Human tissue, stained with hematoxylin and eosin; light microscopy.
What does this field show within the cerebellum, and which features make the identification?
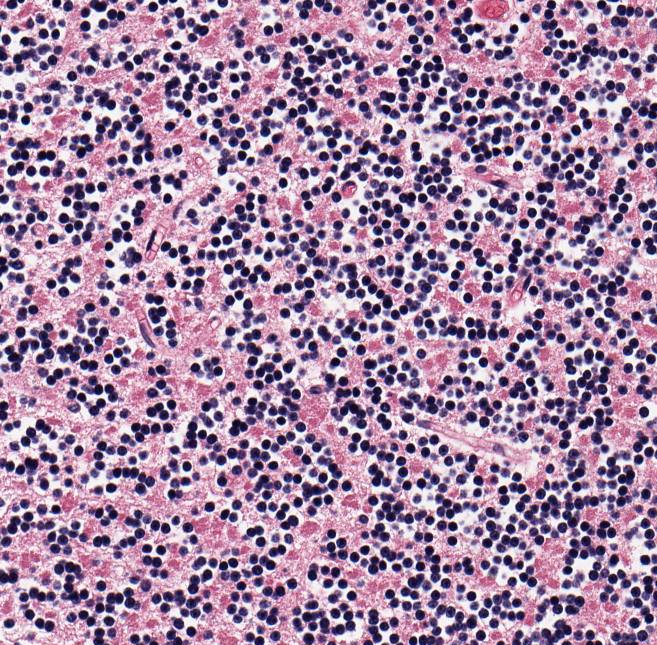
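It is the granular layer. Point one: small dark nuclei, densely packed, fill the whole field evenly, with no layering or grouping into units. Point two: they are round and darkly stained with haematoxylin, with almost no cytoplasm seen.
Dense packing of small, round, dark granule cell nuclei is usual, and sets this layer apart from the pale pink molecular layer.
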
